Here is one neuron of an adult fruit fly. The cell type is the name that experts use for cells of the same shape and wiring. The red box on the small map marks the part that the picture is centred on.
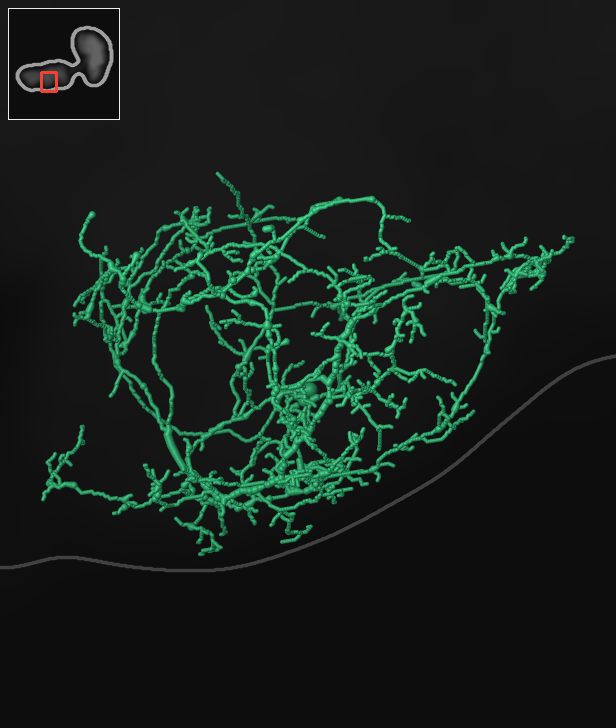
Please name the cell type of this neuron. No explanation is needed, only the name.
IN04B027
